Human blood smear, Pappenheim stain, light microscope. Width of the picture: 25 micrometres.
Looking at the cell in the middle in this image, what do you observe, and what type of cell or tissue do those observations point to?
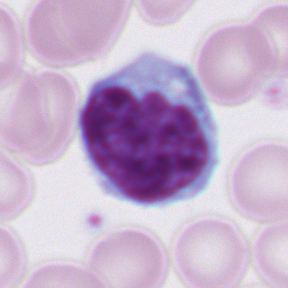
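Nucleus placed toward lower left of cell. Chromatin coarse: darker clumps separated by paler patches. Cytoplasm pale blue, no distinct granules seen. Cell is a typical lymphocyte.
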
